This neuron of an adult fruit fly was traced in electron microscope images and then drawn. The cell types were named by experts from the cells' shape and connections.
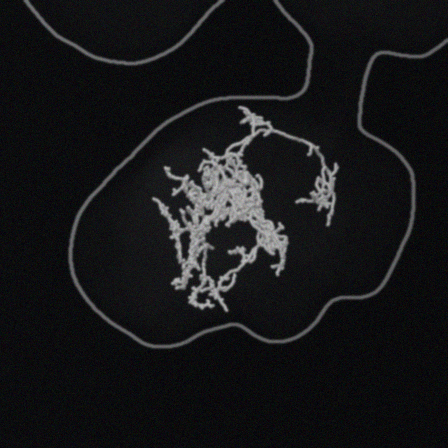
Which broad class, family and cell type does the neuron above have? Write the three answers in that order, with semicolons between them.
nerve-cord intrinsic neuron; hemilineage 12A; IN12A009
